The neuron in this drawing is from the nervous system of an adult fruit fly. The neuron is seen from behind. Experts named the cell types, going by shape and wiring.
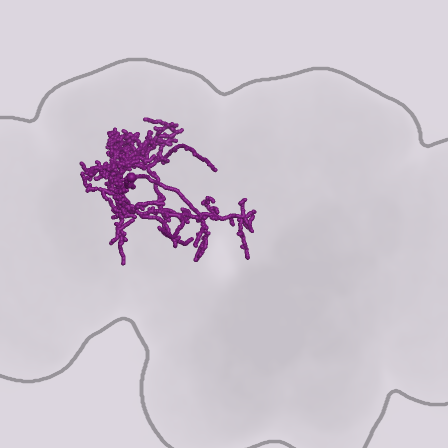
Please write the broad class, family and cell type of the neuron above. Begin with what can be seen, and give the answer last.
The cell body can be seen on the left of the picture. In this view it is about as wide as it is tall. Its broad class is central-brain intrinsic neuron. Its family is hemilineage DL2_ventral. Its cell type is SIP137m_a.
